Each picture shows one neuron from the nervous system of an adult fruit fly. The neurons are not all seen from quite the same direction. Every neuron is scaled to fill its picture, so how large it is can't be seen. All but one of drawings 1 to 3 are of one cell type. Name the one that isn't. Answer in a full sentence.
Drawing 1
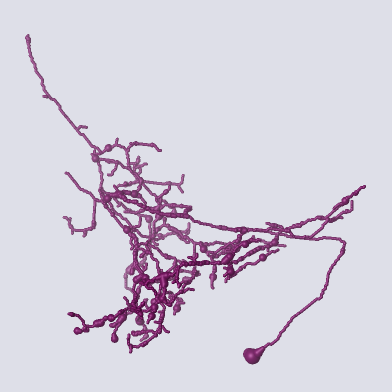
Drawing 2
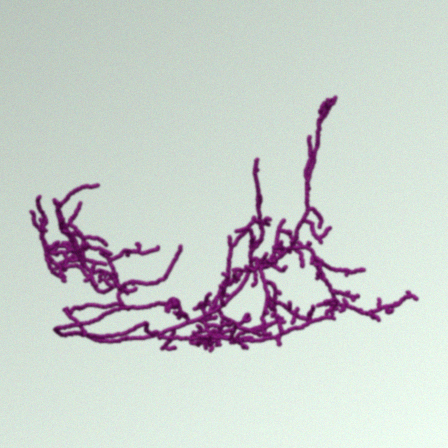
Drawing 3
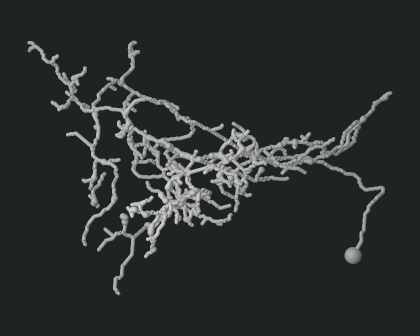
Drawing 2 shows a neuron of another cell type.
